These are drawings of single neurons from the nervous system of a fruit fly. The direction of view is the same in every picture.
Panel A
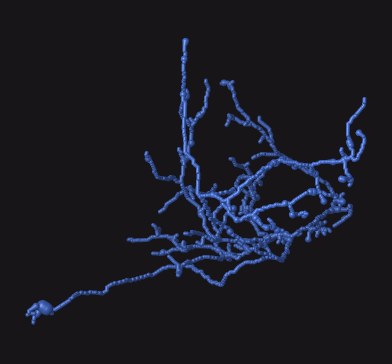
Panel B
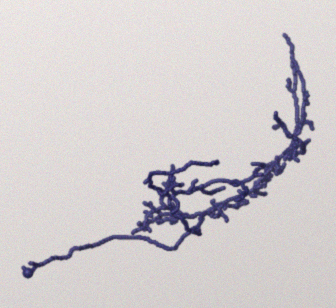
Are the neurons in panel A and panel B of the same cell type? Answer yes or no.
no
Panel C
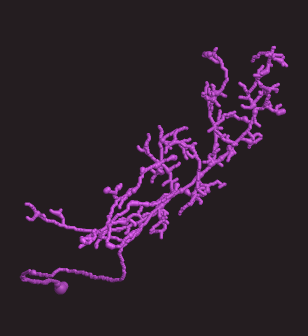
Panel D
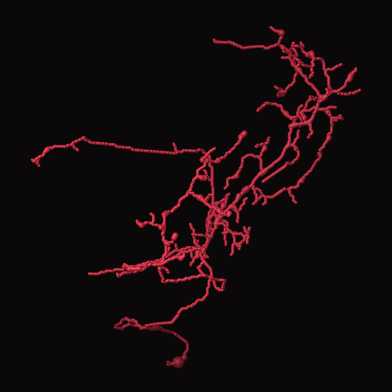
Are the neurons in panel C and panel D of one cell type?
yes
